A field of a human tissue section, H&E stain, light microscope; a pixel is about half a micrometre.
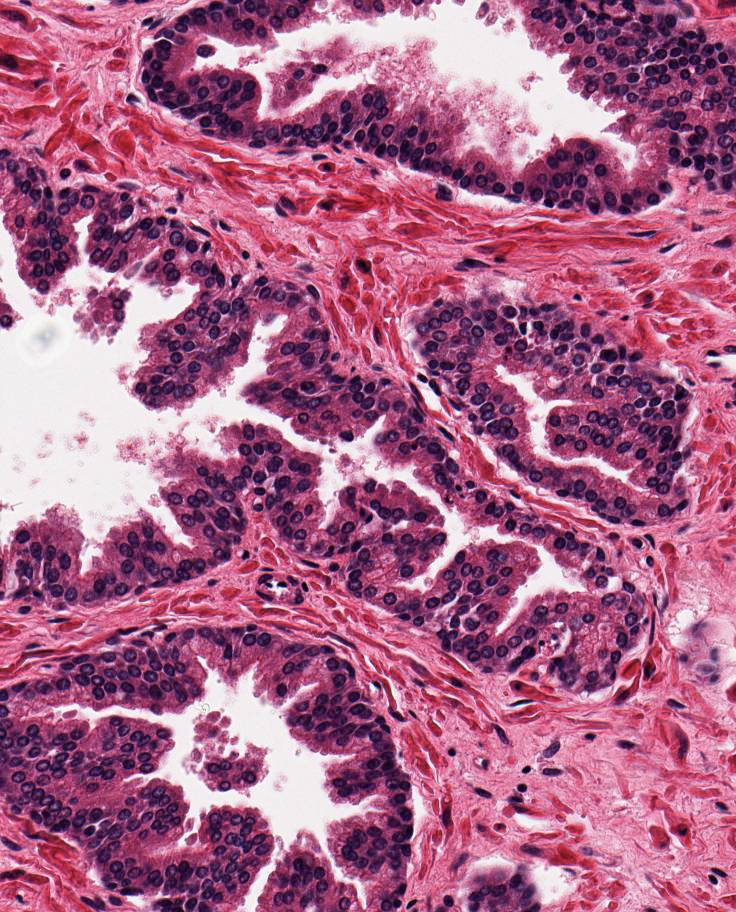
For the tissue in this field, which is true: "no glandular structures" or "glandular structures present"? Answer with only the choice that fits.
Glandular structures present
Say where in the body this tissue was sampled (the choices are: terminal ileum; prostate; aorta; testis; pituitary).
prostate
